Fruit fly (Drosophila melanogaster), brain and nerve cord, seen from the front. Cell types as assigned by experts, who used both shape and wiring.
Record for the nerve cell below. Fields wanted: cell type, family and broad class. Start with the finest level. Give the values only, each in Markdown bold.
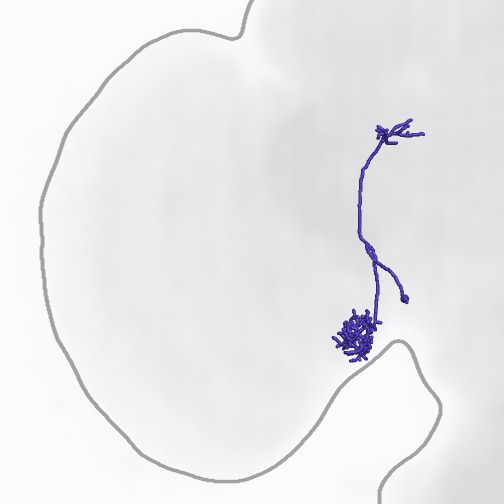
**LC13**, **LC**, **visual projection neuron**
